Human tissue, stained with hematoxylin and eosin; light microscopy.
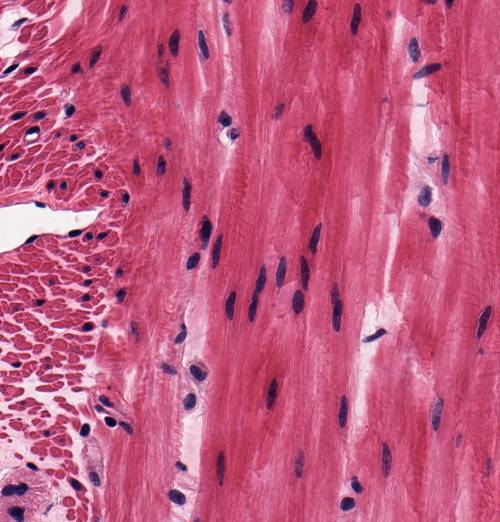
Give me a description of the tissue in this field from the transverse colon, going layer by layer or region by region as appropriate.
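Muscle fibres mostly cut lengthwise, running roughly top to bottom. Cross-sectioned fibres along left edge. Nuclei oval, dark purple, central within fibres. One or two nuclei per fibre in this plane of section, not long rows of many nuclei.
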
